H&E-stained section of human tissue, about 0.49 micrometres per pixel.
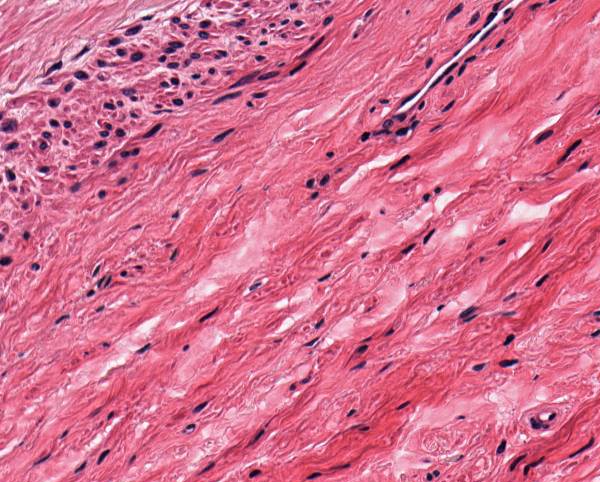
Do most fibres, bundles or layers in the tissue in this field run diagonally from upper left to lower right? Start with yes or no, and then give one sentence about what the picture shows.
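No. The wavy fibre bundles run diagonally from the lower left toward the upper right.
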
